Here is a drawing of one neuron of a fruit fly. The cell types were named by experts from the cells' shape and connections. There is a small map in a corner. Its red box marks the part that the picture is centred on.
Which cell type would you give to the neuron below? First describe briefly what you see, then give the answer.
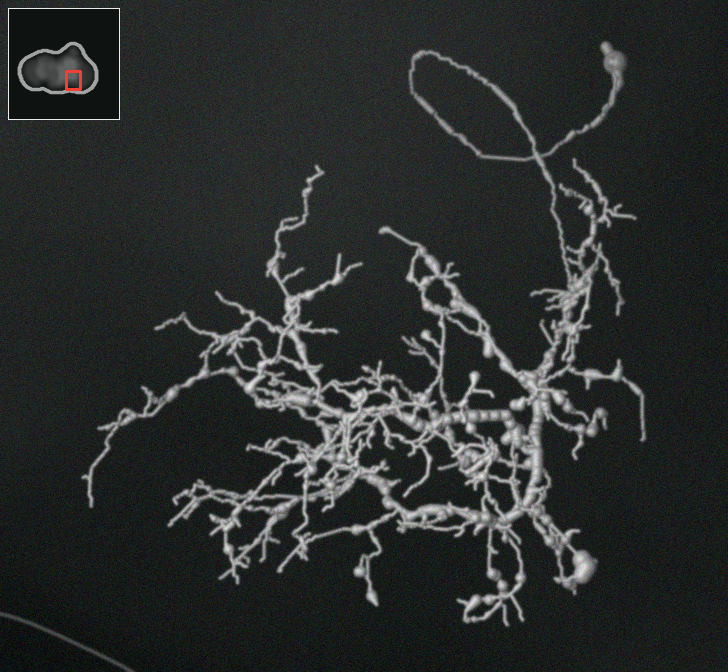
The cell body is at the upper right of the picture. More than a hundred branch ends can be seen. This is a nerve-cord intrinsic neuron. The cell type is IN03A062_c.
